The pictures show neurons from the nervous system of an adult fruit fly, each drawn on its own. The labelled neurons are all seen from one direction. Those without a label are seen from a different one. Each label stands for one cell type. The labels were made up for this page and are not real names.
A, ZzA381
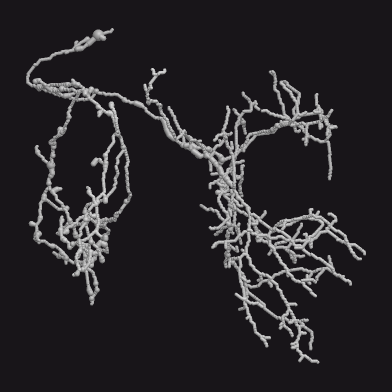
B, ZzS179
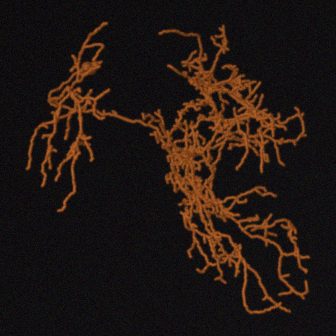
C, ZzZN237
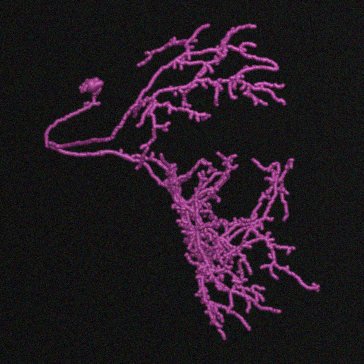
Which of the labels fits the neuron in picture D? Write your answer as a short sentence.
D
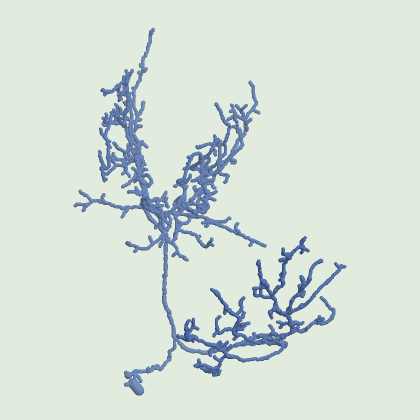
It belongs to ZzZN237.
